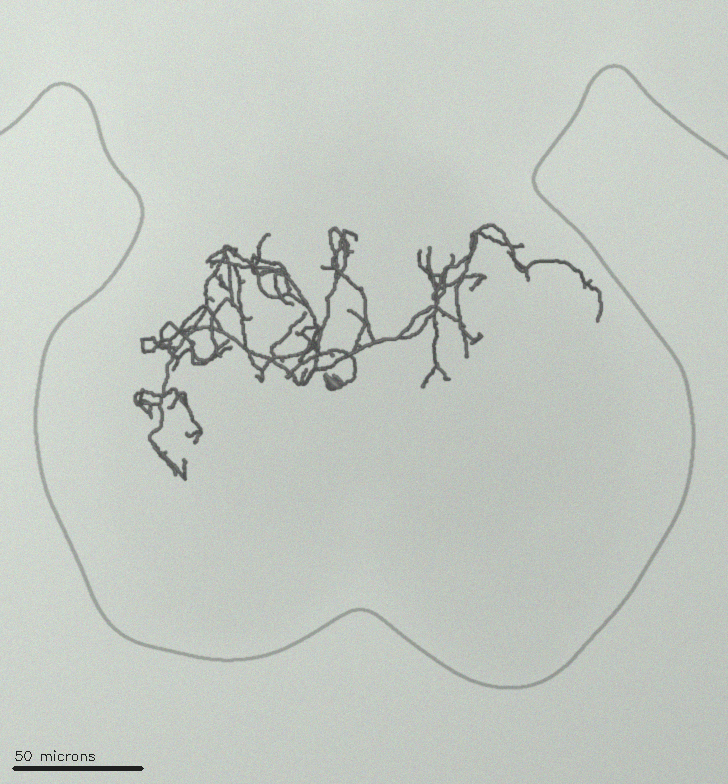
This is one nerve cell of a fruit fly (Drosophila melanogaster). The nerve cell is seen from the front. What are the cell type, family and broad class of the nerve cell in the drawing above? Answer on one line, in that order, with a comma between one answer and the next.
IN04B048, hemilineage 04B, nerve-cord intrinsic neuron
